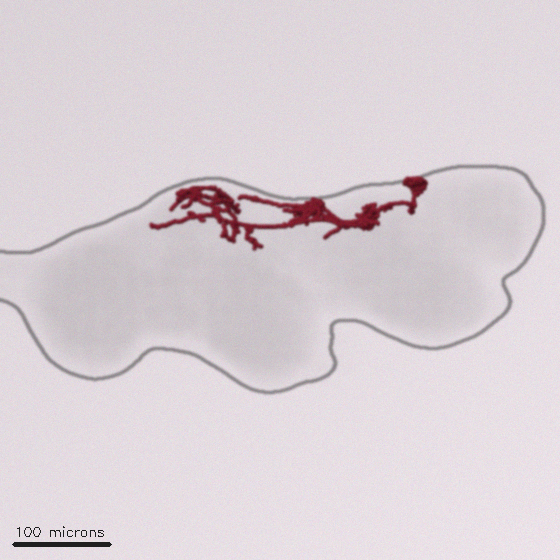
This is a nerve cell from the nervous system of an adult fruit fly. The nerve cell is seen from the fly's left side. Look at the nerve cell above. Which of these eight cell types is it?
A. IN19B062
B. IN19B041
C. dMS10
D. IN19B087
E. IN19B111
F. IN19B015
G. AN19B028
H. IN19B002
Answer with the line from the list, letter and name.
H. IN19B002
